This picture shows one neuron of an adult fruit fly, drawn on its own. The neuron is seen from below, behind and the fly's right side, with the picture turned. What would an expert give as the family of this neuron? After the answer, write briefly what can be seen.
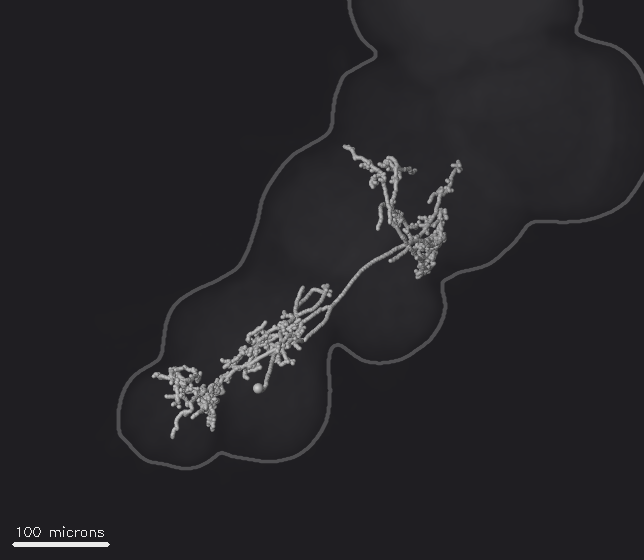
Its family is hemilineage 05B. This is a nerve-cord intrinsic neuron. By the scale bar it is about 350 microns wide in this view. As drawn here it is about as wide as it is tall.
